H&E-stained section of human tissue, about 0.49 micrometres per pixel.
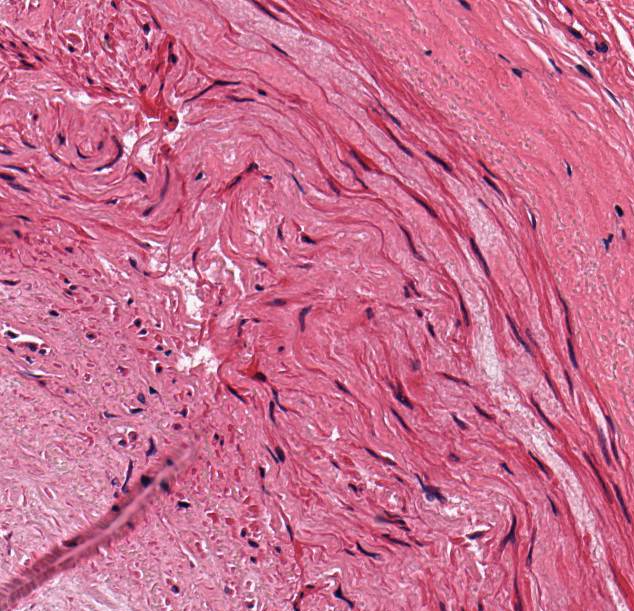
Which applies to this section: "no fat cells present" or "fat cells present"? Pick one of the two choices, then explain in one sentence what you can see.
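No fat cells present. No fat cells are present anywhere in the field.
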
